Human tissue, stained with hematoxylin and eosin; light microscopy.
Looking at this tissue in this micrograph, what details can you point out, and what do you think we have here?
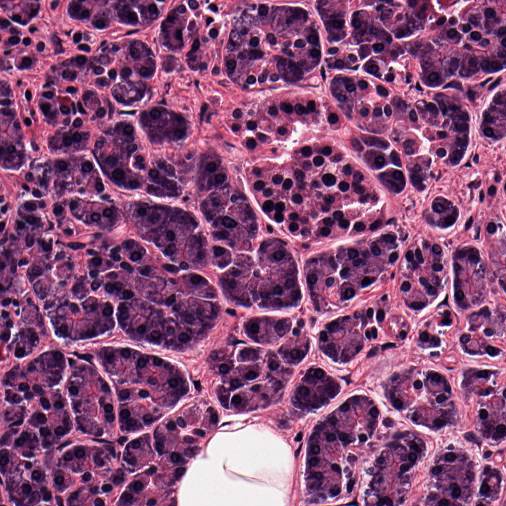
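Throughout the field, cells are gathered into rounded nests divided by thin septa. Their cytoplasm is granular and purple, and their nuclei are small, round, dark and fairly uniform. The septa are delicate strands of pink fibrous tissue. This is pancreas.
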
